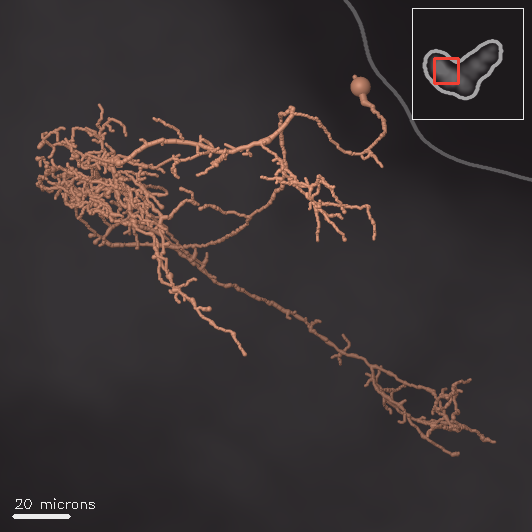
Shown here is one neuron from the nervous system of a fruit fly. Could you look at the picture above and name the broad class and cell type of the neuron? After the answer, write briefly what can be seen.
This is a central-brain intrinsic neuron. The cell type is SIP107m. By the scale bar it is about 170 microns wide in this view. Dozens of branch ends can be seen.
